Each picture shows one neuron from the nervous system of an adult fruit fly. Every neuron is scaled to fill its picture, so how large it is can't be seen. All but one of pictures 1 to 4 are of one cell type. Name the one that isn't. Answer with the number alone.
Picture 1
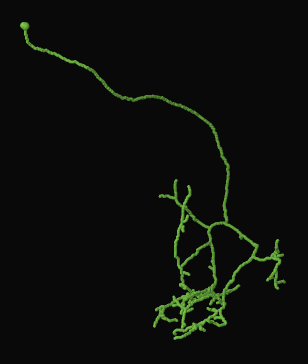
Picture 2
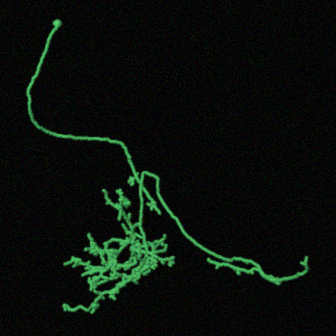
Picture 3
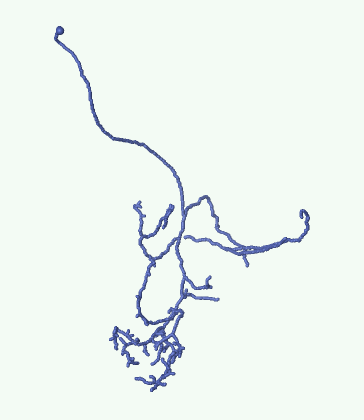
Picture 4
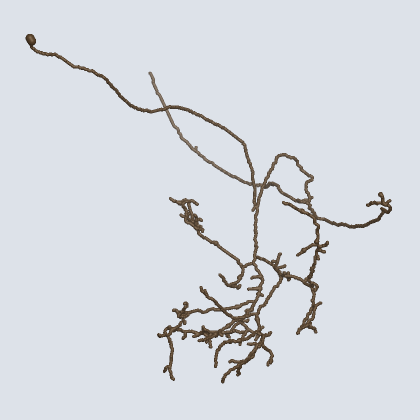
2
